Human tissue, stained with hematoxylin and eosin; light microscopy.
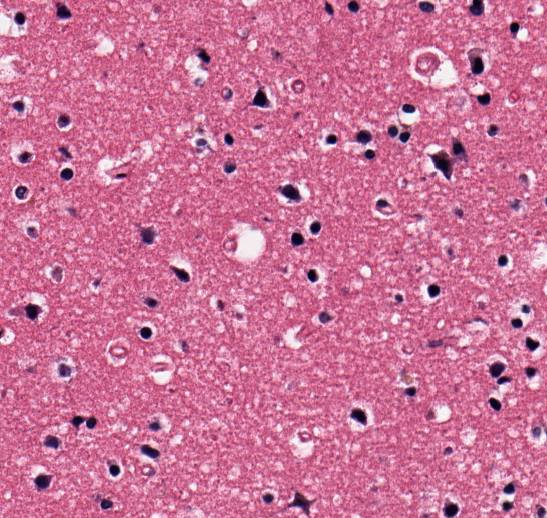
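Cerebral cortex, haematoxylin and eosin: a continuous sheet of pink, finely granular neuropil fills the field, with cells scattered singly and evenly. Most nuclei are small, round and darkly stained, many within a clear halo with little visible cytoplasm. No epithelium, glands or tubules are present.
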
